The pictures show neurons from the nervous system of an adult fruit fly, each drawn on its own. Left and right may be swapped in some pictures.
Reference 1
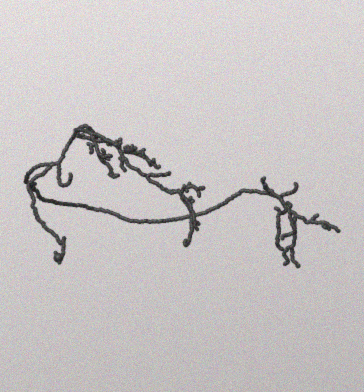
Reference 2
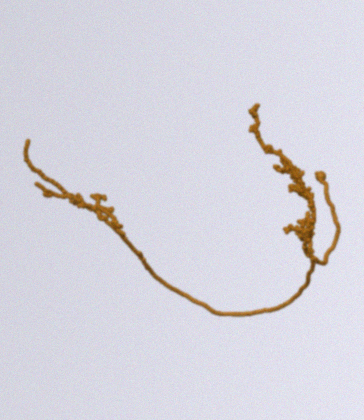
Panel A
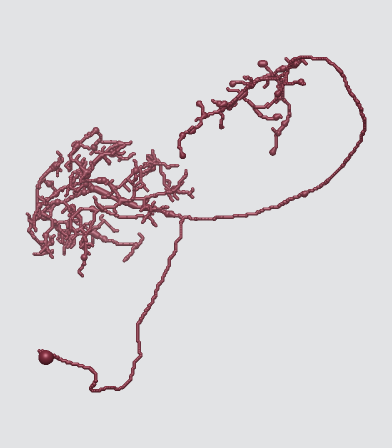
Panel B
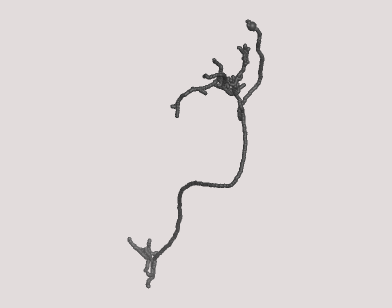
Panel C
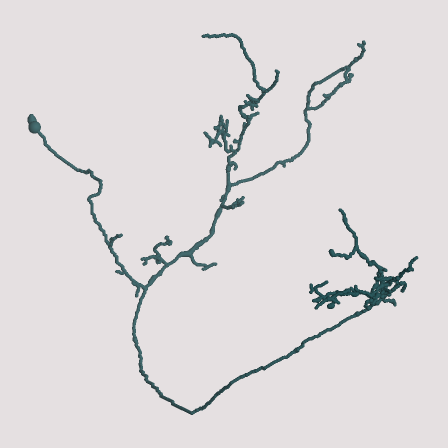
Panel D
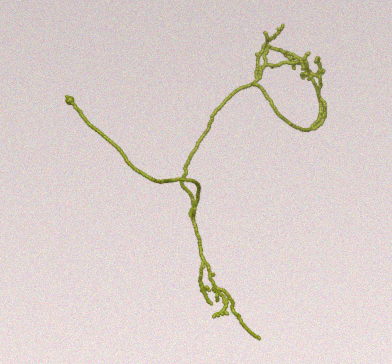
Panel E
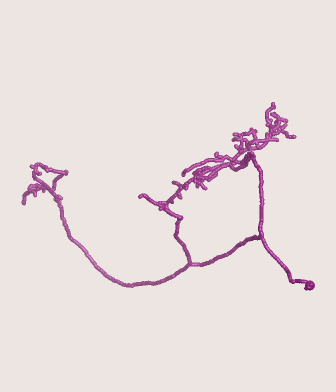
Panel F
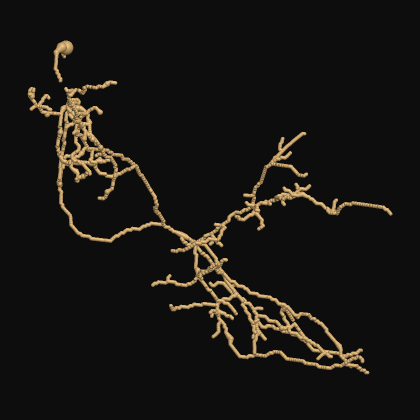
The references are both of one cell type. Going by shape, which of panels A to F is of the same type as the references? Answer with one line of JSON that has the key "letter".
{"letter": "C"}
